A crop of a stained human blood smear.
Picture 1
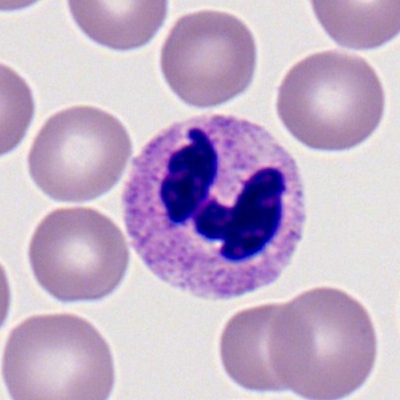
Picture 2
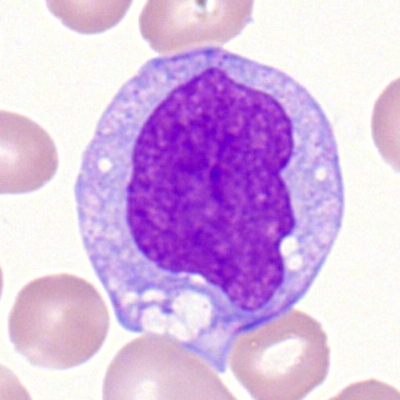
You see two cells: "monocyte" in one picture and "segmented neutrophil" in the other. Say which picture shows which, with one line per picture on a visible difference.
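Picture 1 shows a segmented neutrophil: No vacuoles are seen in the cytoplasm.
Picture 2 shows a monocyte: A cluster of clear vacuoles lies below the nucleus at the lower left.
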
